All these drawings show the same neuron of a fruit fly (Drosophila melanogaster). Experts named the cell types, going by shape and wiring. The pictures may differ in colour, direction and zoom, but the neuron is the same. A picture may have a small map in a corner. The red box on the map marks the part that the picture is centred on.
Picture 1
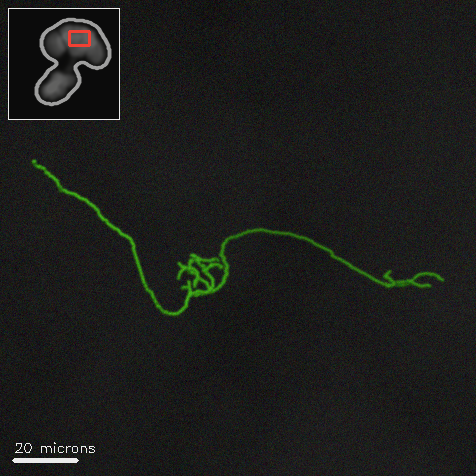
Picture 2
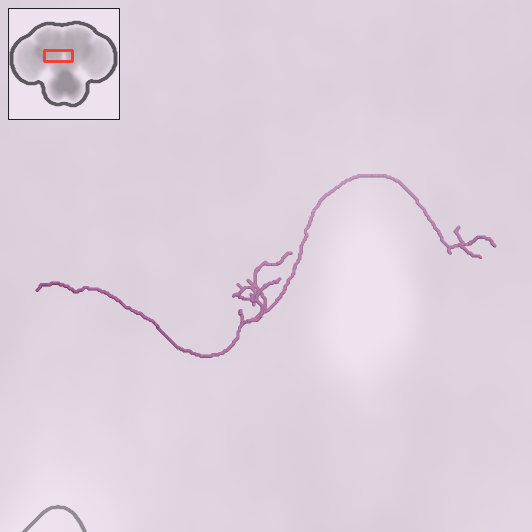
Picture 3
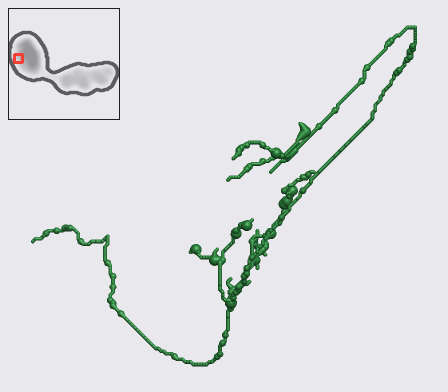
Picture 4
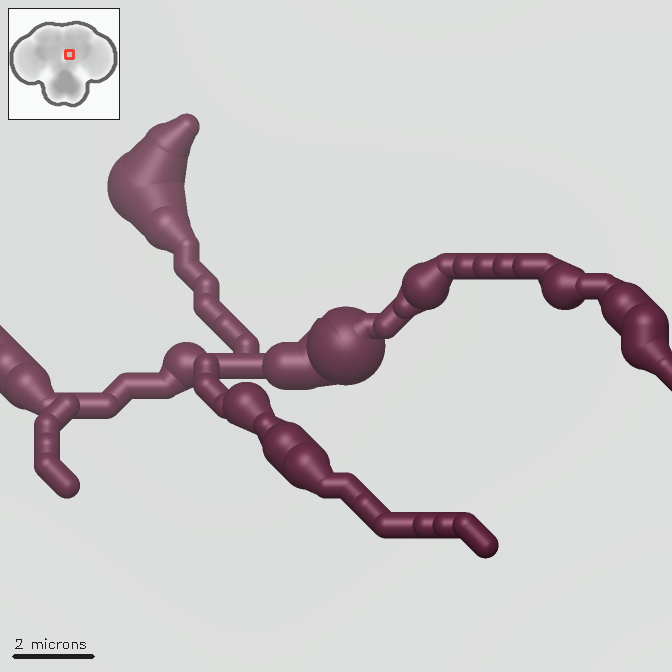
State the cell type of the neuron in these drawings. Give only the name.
ORN_VC3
